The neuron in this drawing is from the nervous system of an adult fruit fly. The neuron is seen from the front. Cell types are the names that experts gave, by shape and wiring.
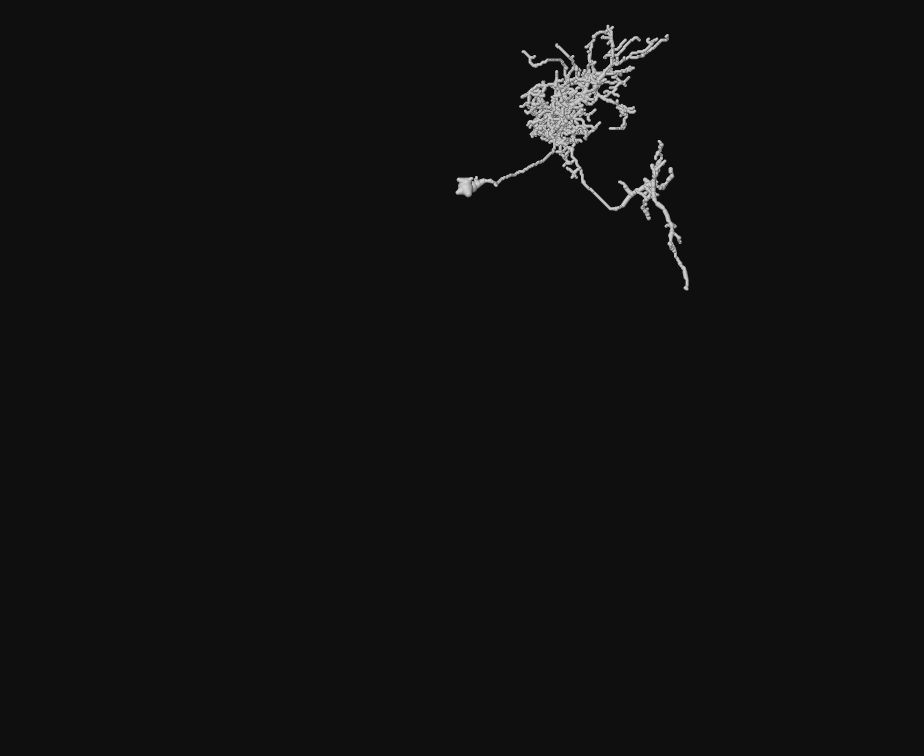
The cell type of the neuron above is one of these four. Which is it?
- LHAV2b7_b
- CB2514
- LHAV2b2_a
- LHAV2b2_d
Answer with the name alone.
LHAV2b2_d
